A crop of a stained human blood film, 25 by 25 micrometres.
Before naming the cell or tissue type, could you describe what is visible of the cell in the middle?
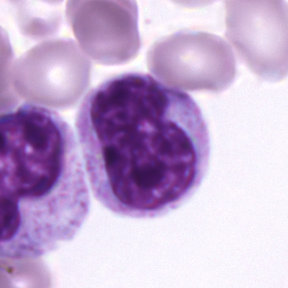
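You'll see the outline is smooth and rounded, no surface projections. The cytoplasm, a pale lilac-grey, forms a rim that's wider on the right than on the left. The nucleus measures about 12 by 8 micrometres. Touching its left side is another nucleated cell with granular cytoplasm. This one's a metamyelocyte.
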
